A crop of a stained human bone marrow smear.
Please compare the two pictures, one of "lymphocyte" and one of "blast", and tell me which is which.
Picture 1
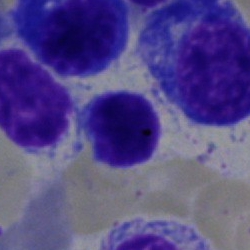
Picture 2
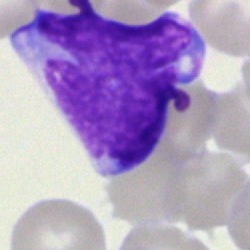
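Lymphocyte in picture 1; blast in picture 2. Chromatin: dense and dark purple in the lymphocyte; finely stippled, not coarsely clumped, in the blast.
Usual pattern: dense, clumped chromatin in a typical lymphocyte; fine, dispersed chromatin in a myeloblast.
Outline: lymphocyte round and smooth; blast irregular and angular, roughly triangular, with a small rounded knob projecting from its right side. Cytoplasm: scant in both, at most a barely visible rim in the lymphocyte, a thin rim at the edges of the blast, where it is pale blue-grey. Nucleus: fills most of the blast.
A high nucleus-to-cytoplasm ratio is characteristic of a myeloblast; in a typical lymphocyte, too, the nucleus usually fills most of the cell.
Nucleoli: none seen in the lymphocyte.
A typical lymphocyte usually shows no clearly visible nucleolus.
Lymphocyte, further: a single small, sharp black dot over the right part of the nucleus.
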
